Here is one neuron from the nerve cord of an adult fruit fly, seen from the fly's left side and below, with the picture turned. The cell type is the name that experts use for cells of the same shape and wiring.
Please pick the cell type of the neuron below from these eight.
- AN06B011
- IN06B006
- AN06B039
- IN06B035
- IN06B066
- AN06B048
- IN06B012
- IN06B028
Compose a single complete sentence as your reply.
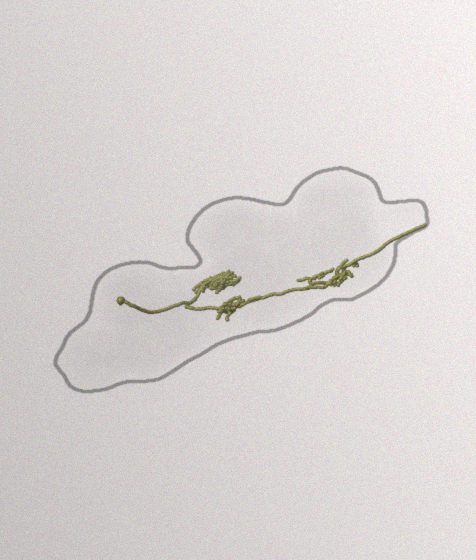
The cell type designation of this neuron is AN06B048.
